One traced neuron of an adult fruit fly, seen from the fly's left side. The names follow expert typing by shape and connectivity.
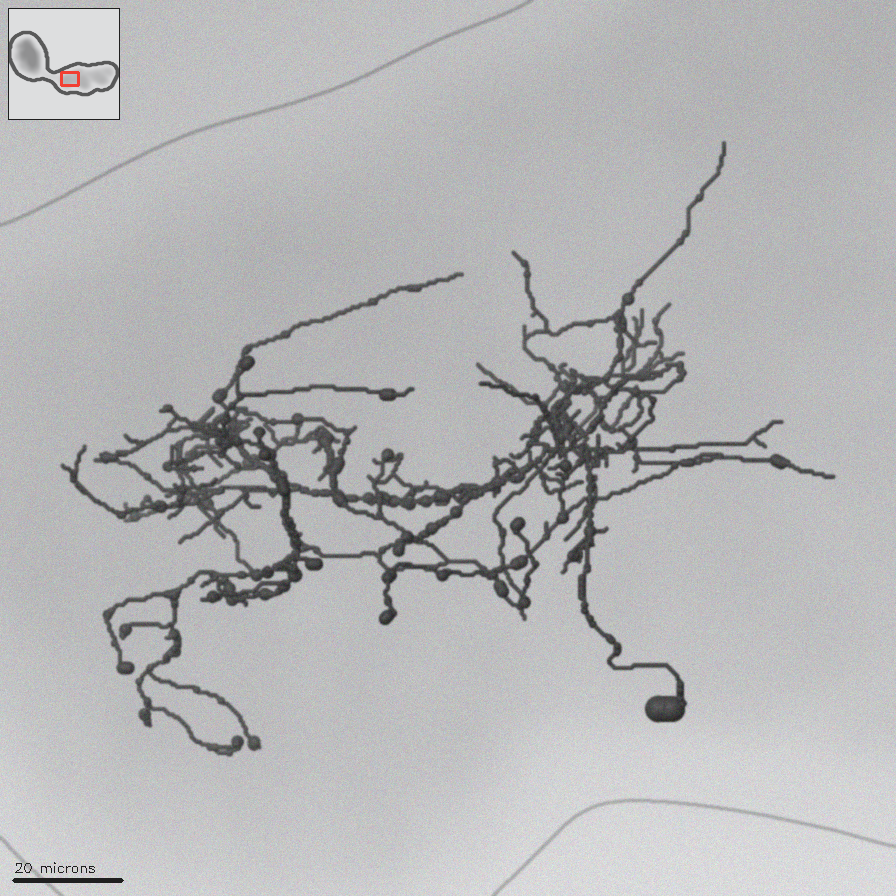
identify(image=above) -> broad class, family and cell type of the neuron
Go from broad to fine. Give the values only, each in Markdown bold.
**nerve-cord intrinsic neuron**, **hemilineage 12A**, **IN12A056**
